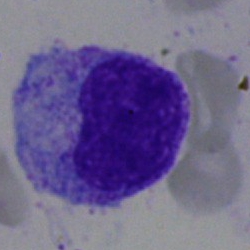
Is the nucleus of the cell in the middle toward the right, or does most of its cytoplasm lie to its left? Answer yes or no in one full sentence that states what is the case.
Yes, most of the cytoplasm lies to the left of the nucleus.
